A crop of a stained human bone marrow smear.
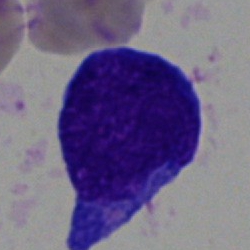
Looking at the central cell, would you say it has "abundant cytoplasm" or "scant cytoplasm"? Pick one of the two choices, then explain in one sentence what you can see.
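Scant cytoplasm. The cytoplasm is scant and stains a deep blue.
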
